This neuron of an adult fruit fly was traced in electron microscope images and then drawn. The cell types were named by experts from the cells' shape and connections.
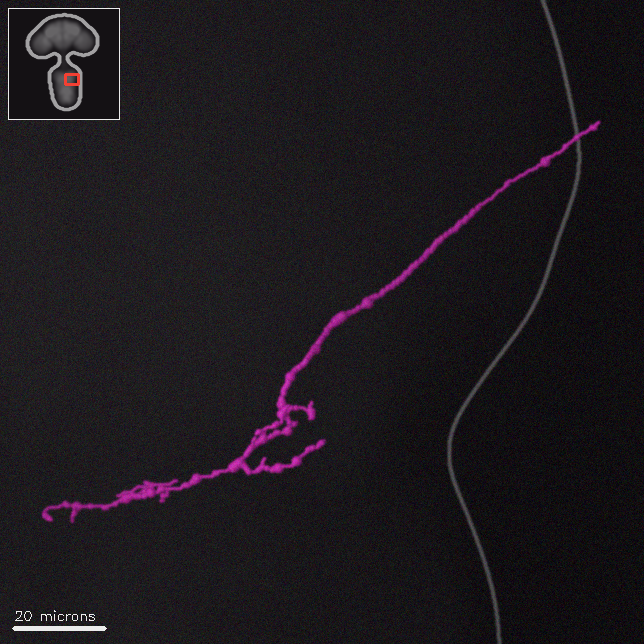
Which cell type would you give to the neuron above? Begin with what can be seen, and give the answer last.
It is in the nerve cord and does not reach the brain. The drawing shows no cell body. From left to right in the picture it spans about 120 microns. This is a sensory neuron entering the nerve cord. The cell type is WG3.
